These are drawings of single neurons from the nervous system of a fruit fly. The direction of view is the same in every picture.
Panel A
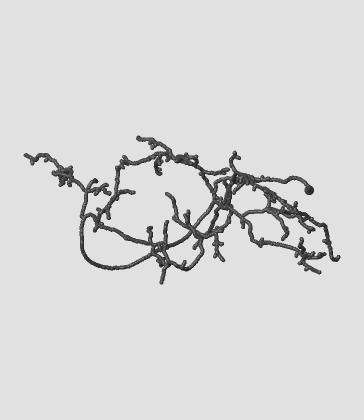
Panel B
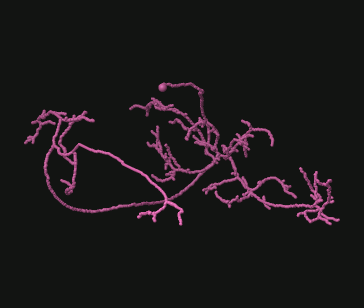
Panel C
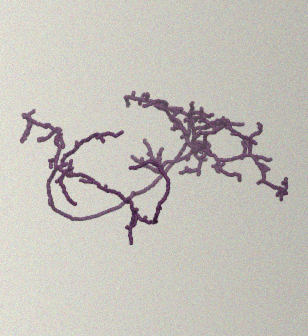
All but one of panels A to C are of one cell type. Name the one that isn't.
B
